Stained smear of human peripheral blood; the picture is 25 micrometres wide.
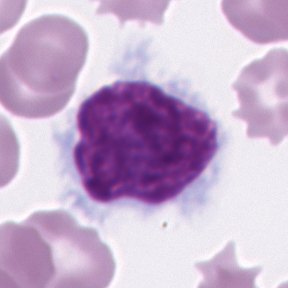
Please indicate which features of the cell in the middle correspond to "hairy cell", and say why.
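Start at the edge of this hairy cell: it is ragged, with fine hair-like projections running all the way around.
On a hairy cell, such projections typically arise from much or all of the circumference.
So that edge fits the name well. Now the cytoplasm, which here is very pale blue.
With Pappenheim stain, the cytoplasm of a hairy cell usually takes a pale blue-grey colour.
The very pale tint you see is in keeping with that. No distinct granules show in the cytoplasm.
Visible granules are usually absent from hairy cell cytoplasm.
That absence matches, too. You will also find no vacuoles in the cytoplasm. None of the features seen here runs against the name.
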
